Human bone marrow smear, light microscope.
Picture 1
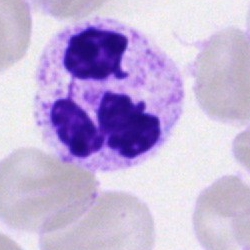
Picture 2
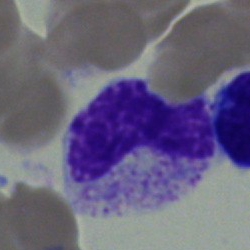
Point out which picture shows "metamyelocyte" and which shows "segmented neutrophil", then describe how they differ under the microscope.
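Picture 1 shows a segmented neutrophil; picture 2 shows a metamyelocyte. Outline: the segmented neutrophil's is round and smooth, while the metamyelocyte's is only roughly round. Nucleus: in the metamyelocyte it is kidney-shaped, with its concave side facing downward toward the cytoplasm.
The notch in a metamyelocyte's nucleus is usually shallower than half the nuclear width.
Chromatin: dark purple in both cells, dense in the segmented neutrophil and coarsely clumped in the metamyelocyte.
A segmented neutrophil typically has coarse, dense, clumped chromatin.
Nucleoli: none are visible in either nucleus.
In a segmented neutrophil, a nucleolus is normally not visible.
Cytoplasm: the segmented neutrophil shows no vacuoles, and the metamyelocyte's cytoplasm is pale greyish-lilac.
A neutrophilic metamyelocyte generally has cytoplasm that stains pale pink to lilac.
Surroundings: pale red cells without nuclei lie around the segmented neutrophil, whereas a dark blue-staining nucleated cell touches the right edge of the metamyelocyte.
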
